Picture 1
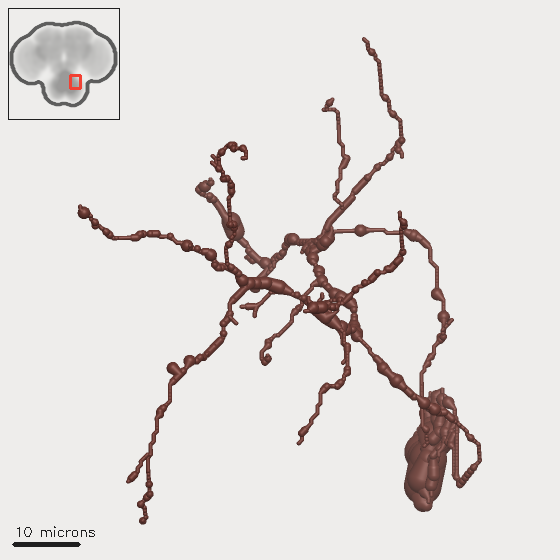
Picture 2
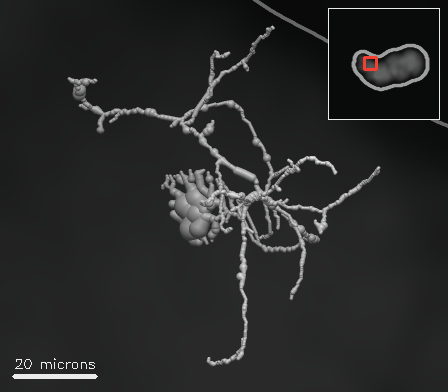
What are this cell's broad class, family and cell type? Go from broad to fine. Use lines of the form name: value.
broad class: motor neuron of the nerve cord
family: hemilineage 15B
cell type: Acc. ti flexor MN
